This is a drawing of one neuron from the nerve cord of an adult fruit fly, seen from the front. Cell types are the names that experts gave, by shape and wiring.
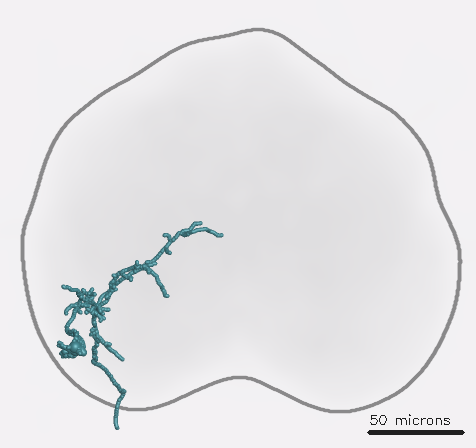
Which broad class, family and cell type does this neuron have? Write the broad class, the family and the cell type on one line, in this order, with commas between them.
motor neuron of the nerve cord, hemilineage 15B, ltm2-femur MN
